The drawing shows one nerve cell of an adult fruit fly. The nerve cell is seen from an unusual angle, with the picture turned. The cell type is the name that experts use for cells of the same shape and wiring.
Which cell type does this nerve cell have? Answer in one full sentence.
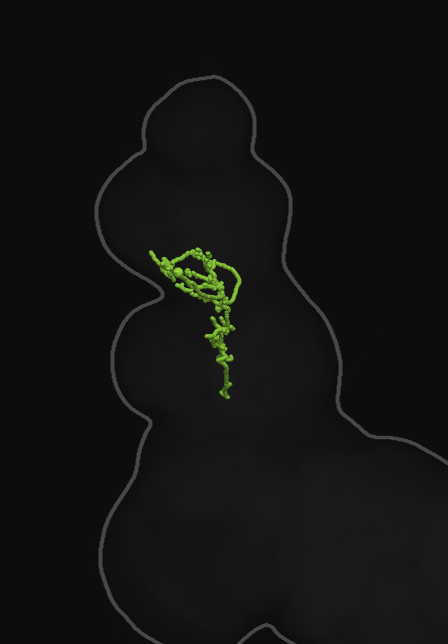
This nerve cell has been assigned cell type IN02A023.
